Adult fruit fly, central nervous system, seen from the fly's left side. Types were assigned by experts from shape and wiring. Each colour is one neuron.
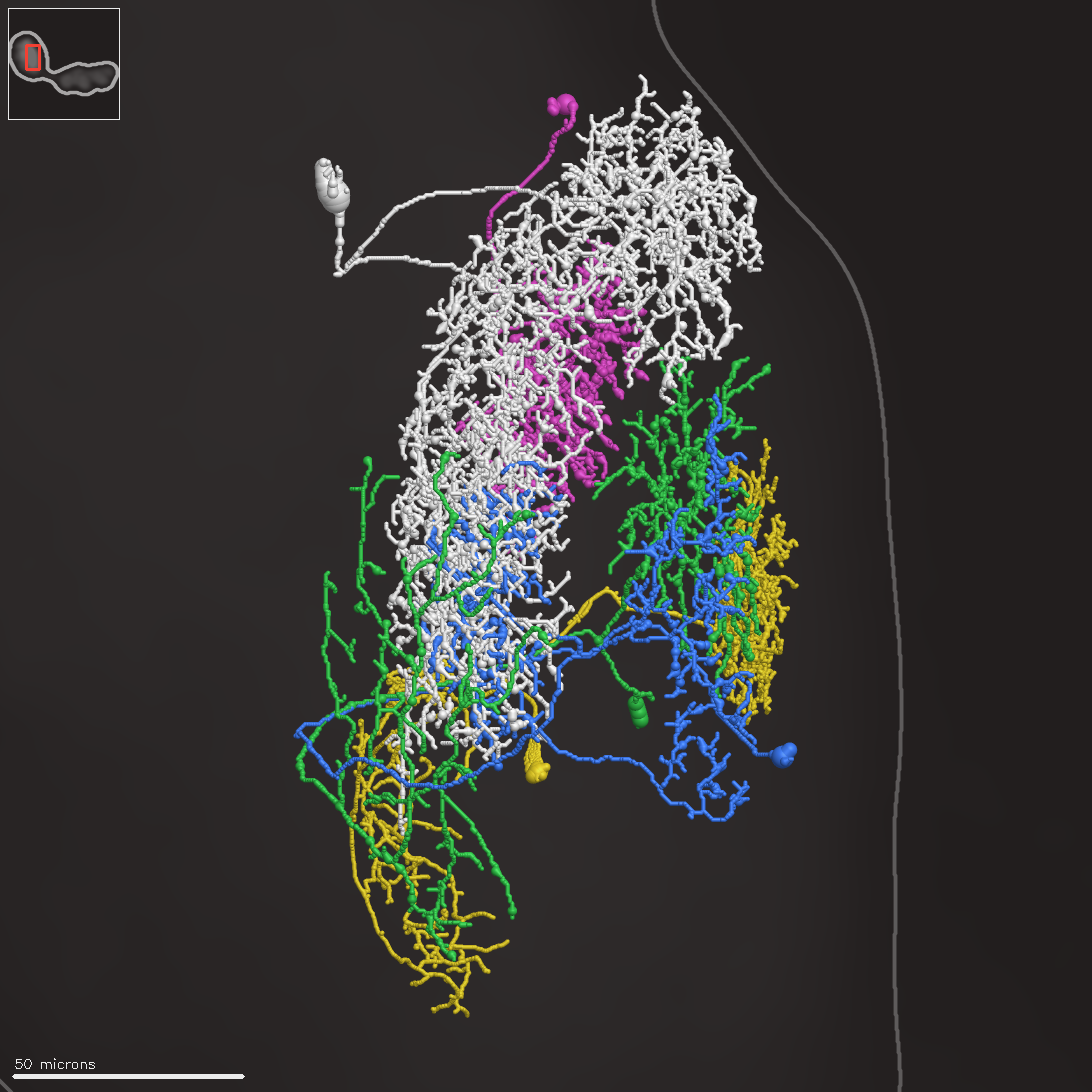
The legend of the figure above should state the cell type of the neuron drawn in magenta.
Pm2b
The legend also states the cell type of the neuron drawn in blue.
MeLo13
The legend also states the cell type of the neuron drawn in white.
MeLo8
